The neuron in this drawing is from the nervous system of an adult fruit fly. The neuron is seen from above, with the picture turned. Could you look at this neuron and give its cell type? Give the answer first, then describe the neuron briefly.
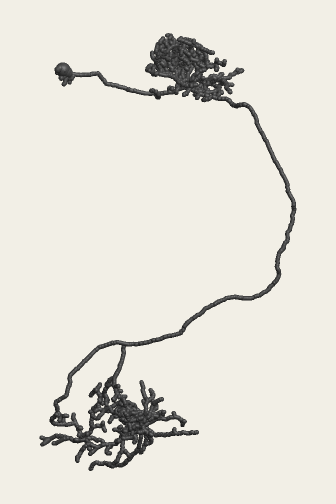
Its cell type is V_l2PN. This is a central-brain intrinsic neuron. The picture shows dozens of branch ends. As drawn here it is taller than it is wide.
